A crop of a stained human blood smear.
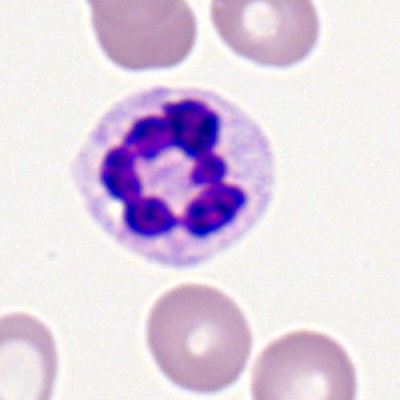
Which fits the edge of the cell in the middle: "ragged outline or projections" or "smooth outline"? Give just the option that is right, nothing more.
Smooth outline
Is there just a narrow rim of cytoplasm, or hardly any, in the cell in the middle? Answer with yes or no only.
No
